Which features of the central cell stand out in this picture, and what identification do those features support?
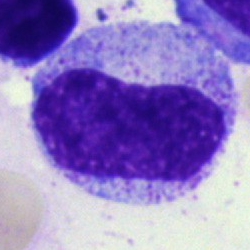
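First, the nucleus: much wider than tall, shaped like a broad bean, and lying toward the lower part of the cell beneath a wider band of cytoplasm. Second, the cytoplasm: pale greyish-blue, with no clear vacuoles. Last, the name: metamyelocyte.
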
